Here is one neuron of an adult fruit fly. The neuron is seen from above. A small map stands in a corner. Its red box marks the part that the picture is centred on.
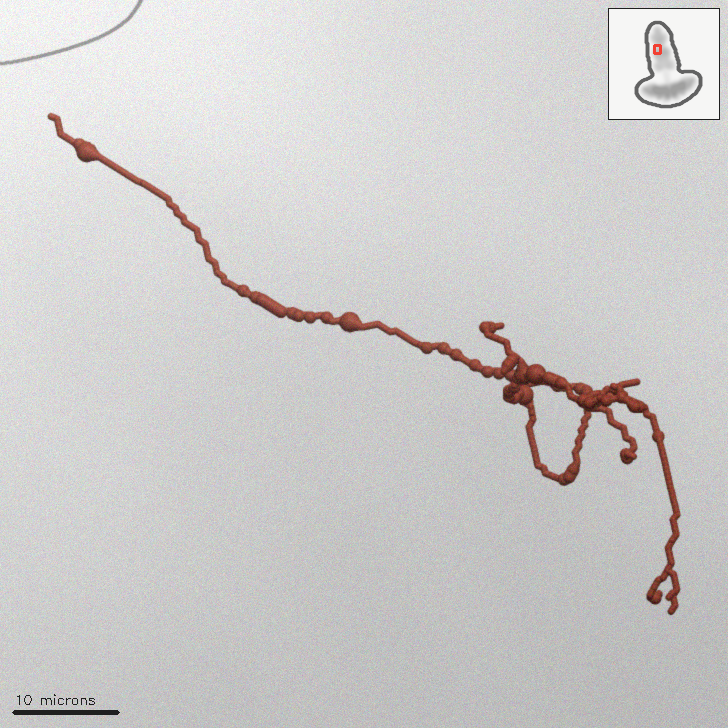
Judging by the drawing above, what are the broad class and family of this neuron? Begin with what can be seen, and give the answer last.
No cell body is drawn. From left to right in the picture it spans about 60 microns. There are a dozen or fewer branch ends. This is a sensory neuron entering the nerve cord. The name of its family is class mechanosensory tactile.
